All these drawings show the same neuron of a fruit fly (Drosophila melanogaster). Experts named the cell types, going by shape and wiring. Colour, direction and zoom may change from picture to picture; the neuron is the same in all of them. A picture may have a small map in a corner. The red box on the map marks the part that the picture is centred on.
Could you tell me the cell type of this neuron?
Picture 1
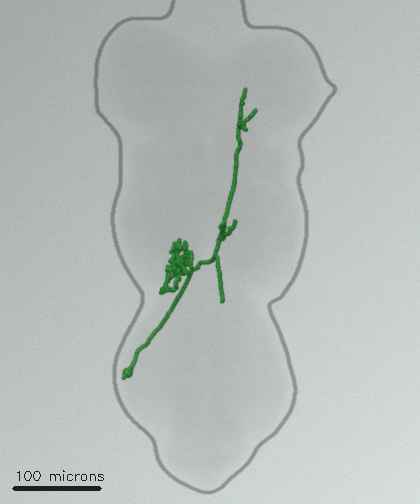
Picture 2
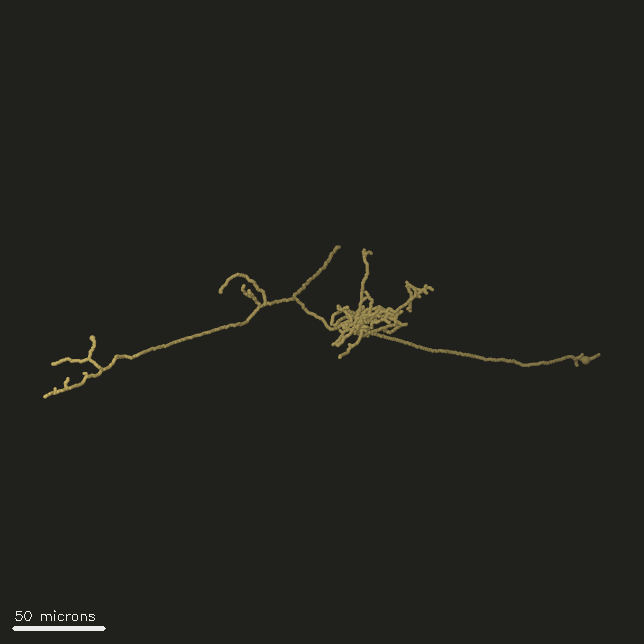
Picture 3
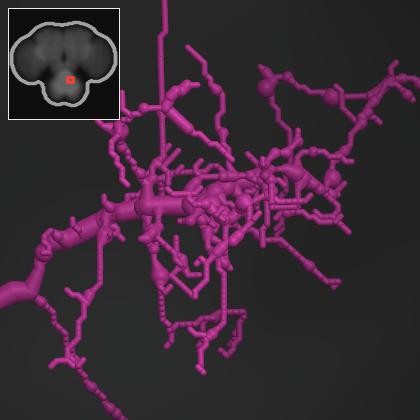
IN08B093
